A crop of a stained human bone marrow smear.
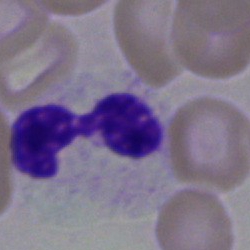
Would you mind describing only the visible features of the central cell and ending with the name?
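Looking first at the nucleus, I see two lobes lying side by side from left to right. Their chromatin is dark purple and dense. The cytoplasm is very pale, nearly the same tone as the background, and it holds sparse, fine granules with a violet tinge. This is a segmented neutrophil.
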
